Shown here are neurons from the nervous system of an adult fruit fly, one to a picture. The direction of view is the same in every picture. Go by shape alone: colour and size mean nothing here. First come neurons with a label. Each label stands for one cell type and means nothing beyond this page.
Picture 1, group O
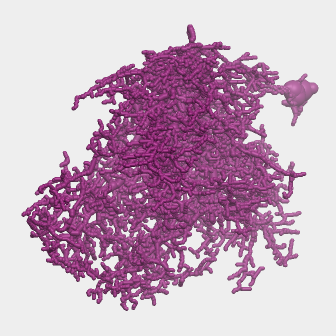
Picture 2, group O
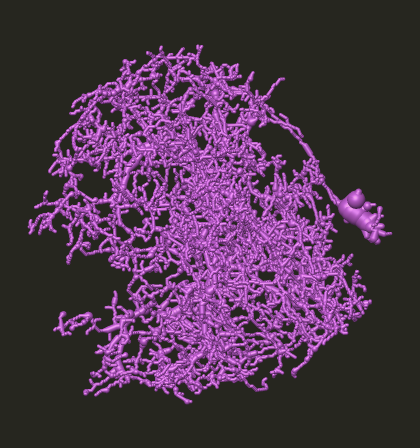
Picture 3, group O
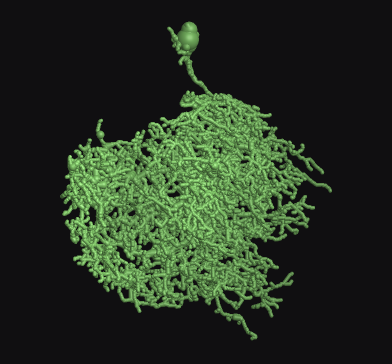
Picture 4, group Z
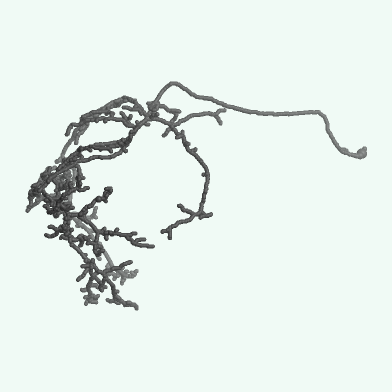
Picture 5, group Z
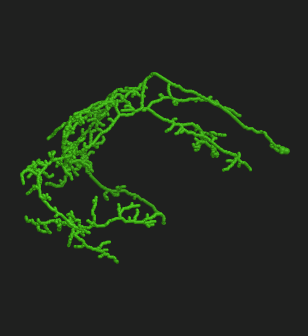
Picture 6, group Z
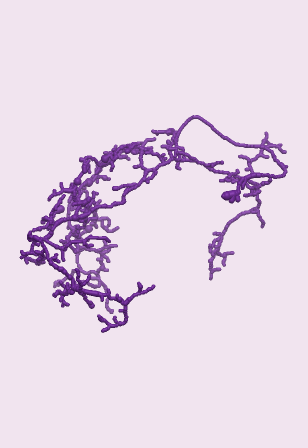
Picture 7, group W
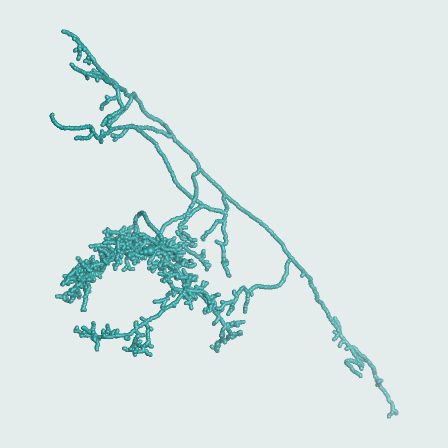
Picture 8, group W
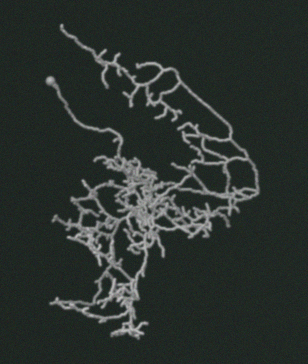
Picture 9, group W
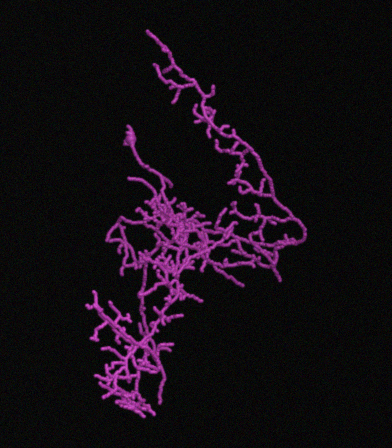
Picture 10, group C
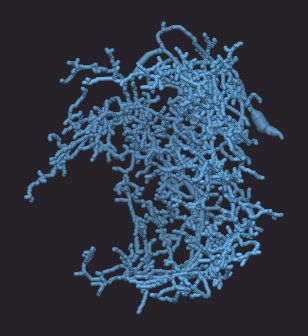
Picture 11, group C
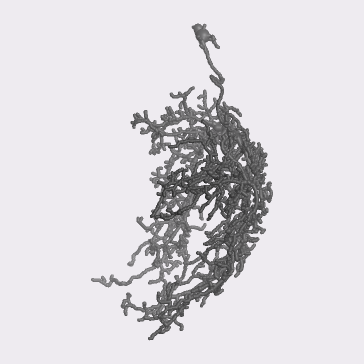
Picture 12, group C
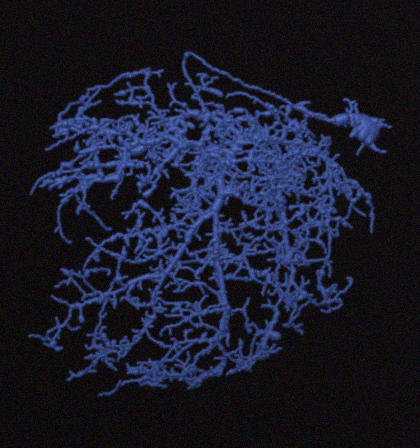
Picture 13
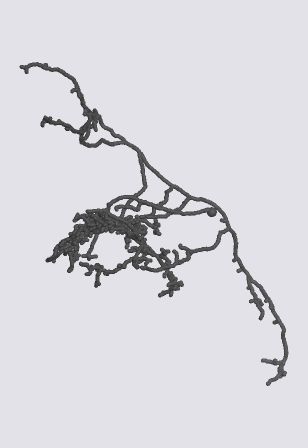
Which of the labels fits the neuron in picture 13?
group W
